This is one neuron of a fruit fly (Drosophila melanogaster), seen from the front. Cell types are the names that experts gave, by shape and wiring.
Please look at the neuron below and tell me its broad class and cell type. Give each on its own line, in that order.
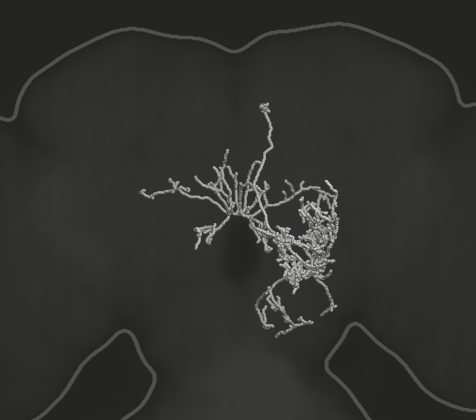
central-brain intrinsic neuron
VES056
